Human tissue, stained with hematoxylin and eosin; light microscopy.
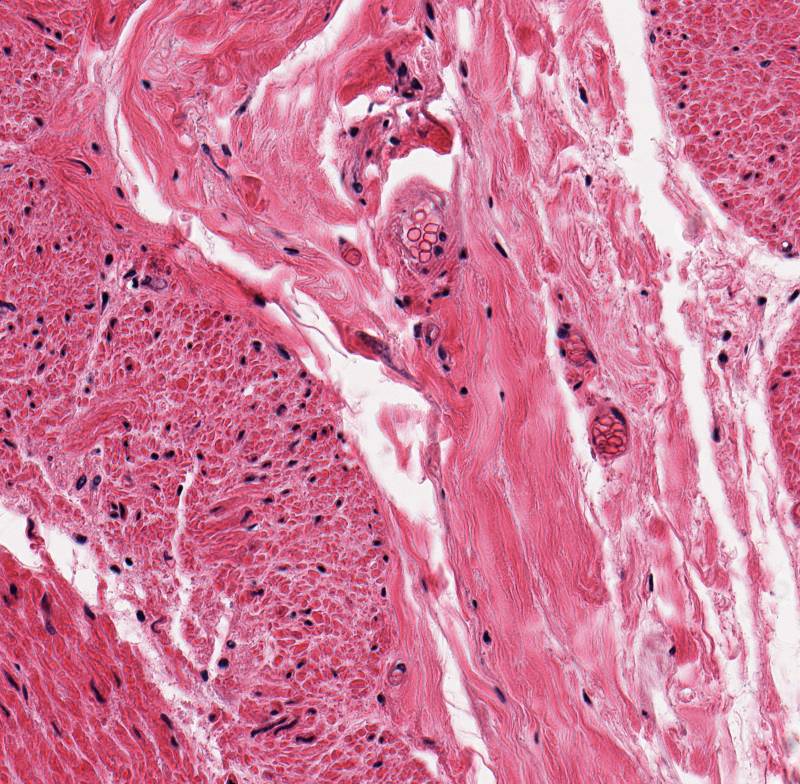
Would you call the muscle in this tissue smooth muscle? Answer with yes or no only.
Yes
